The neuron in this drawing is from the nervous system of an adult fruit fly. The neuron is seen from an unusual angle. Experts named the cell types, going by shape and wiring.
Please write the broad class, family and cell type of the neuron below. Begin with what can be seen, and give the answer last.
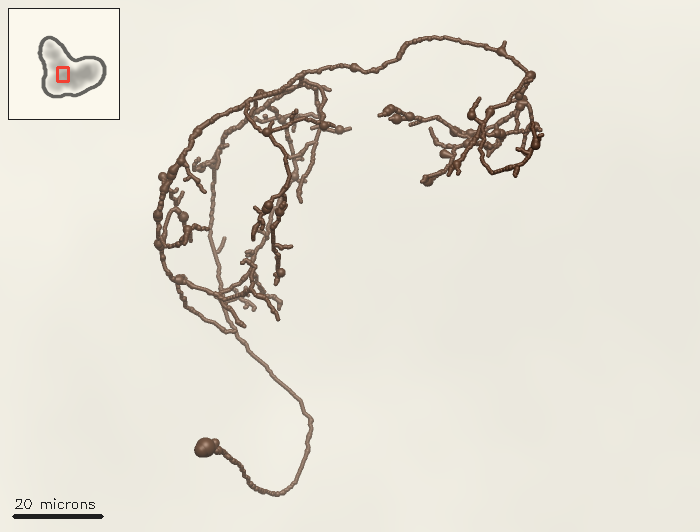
From top to bottom in the picture it spans about 110 microns. Dozens of branch ends can be seen. Its broad class is central-brain intrinsic neuron. Its family is hemilineage LHa3. The cell type is CB0996.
